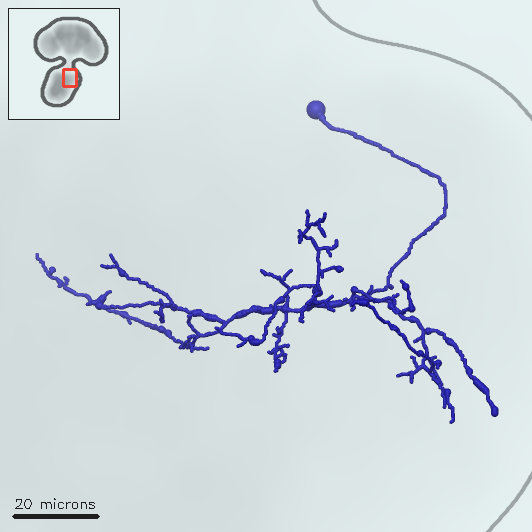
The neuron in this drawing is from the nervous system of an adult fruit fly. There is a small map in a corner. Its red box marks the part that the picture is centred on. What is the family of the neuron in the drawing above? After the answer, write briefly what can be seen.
Its family is hemilineage 19A. This is a nerve-cord intrinsic neuron. The cell body can be seen at the top of the picture. From left to right in the picture it spans about 110 microns. The picture shows dozens of branch ends.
